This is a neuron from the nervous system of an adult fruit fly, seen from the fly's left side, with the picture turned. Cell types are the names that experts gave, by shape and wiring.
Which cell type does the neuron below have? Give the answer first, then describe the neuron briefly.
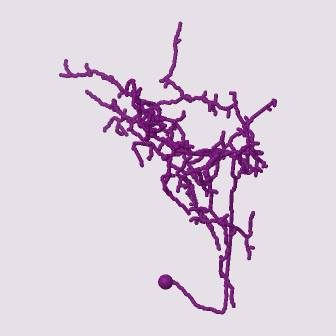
Its cell type is CB1282. This is a central-brain intrinsic neuron. The cell body can be seen at the bottom of the picture. Dozens of branch ends can be seen.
